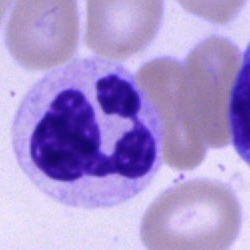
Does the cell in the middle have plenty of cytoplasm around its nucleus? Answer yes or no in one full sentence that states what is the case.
Yes, in this cell the cytoplasm is broad.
